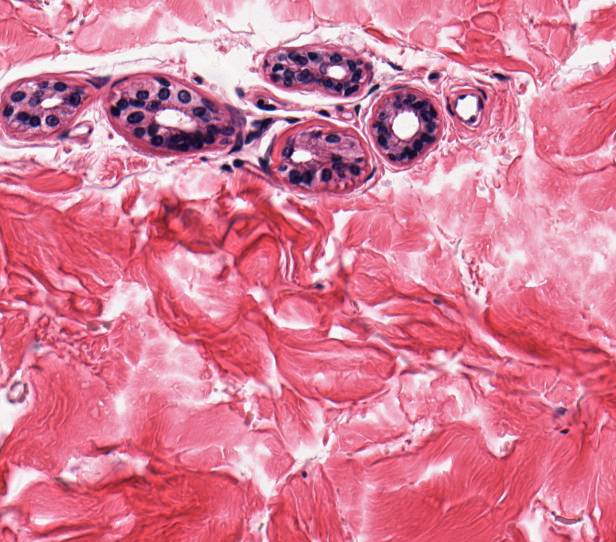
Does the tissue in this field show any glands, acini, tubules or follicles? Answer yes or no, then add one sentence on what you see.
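Yes. The tubules are cut in cross-section as round to oval rings.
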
